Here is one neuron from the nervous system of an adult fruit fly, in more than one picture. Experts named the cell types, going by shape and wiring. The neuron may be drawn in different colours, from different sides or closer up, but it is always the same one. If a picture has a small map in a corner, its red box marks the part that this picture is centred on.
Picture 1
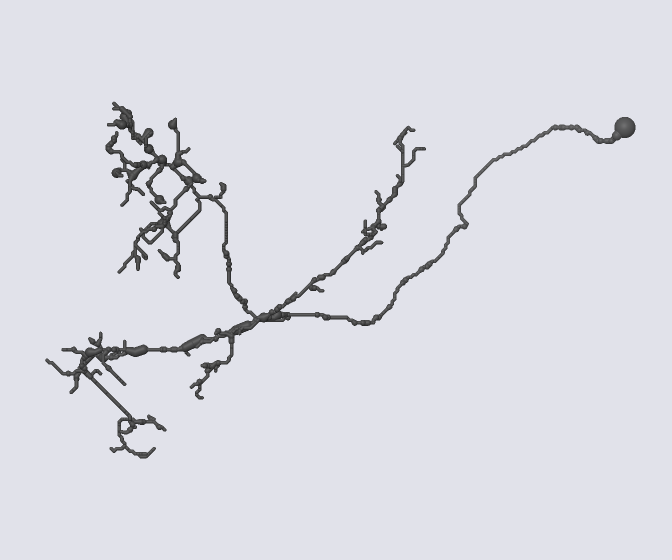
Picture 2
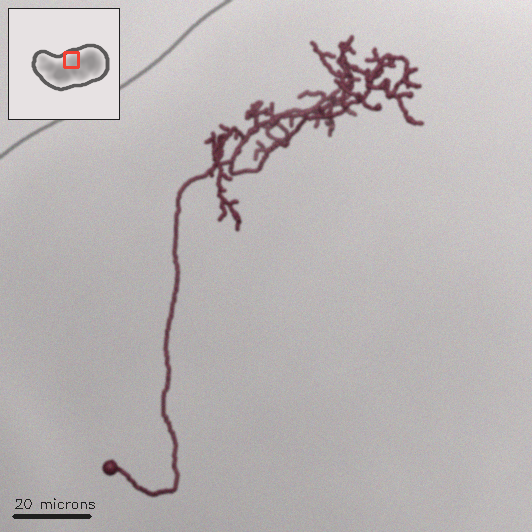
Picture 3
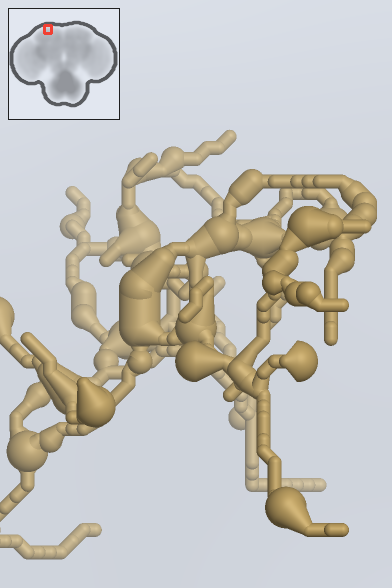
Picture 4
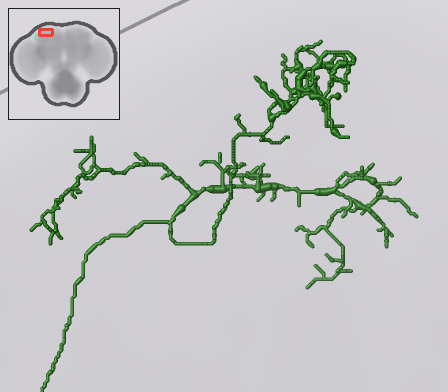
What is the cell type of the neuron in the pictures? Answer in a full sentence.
The cell type is SLP142.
